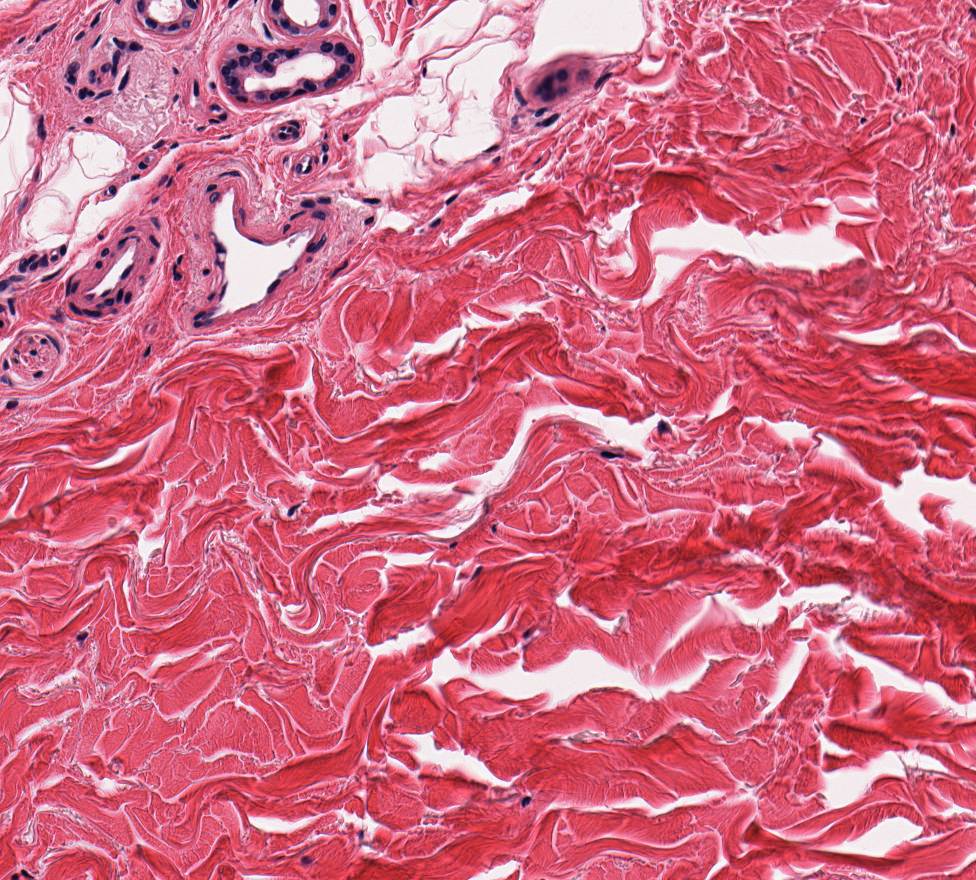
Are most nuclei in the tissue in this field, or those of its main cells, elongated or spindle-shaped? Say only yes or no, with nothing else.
Yes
